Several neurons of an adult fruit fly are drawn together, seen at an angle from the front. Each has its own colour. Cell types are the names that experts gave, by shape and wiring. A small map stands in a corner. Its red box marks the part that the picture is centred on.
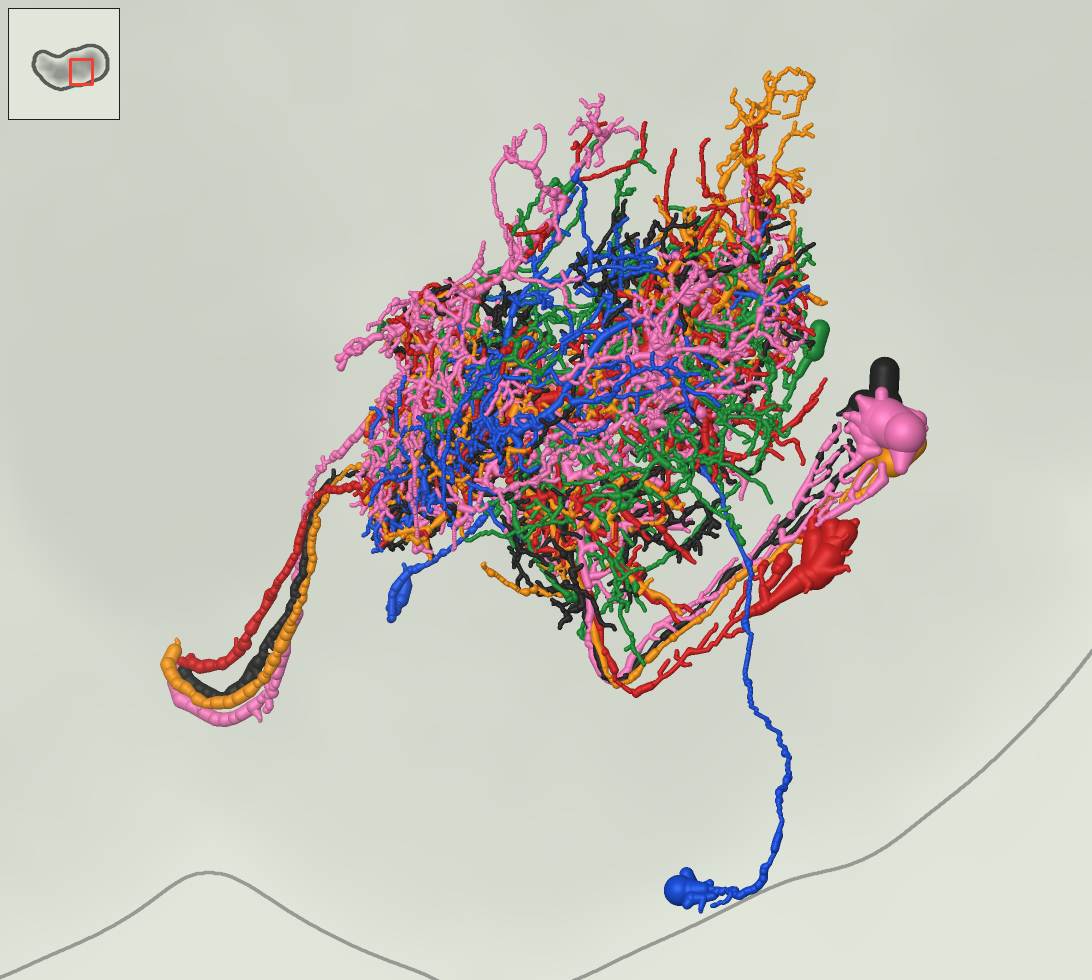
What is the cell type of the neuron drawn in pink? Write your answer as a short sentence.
The cell type is GNG648.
